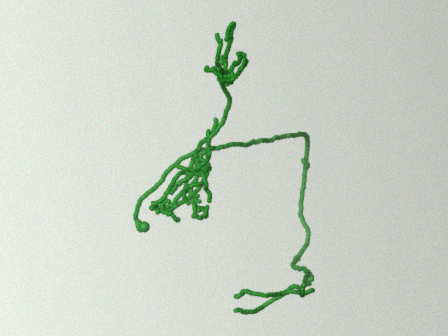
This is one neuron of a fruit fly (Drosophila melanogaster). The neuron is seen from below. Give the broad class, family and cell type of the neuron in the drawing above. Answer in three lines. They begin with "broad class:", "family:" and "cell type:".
broad class: central-brain intrinsic neuron
family: hemilineage ALl1_ventral
cell type: M_lPNm11A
